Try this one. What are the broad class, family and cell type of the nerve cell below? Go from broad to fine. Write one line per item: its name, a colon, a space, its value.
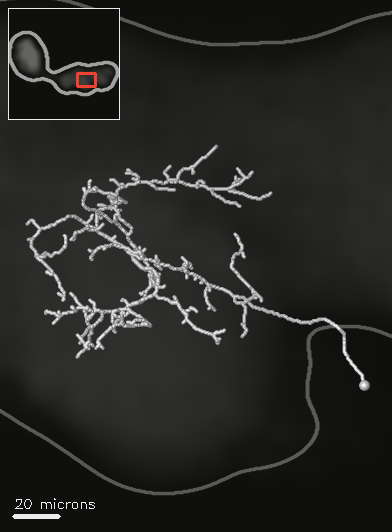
broad class: nerve-cord intrinsic neuron
family: hemilineage 21A
cell type: IN21A052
